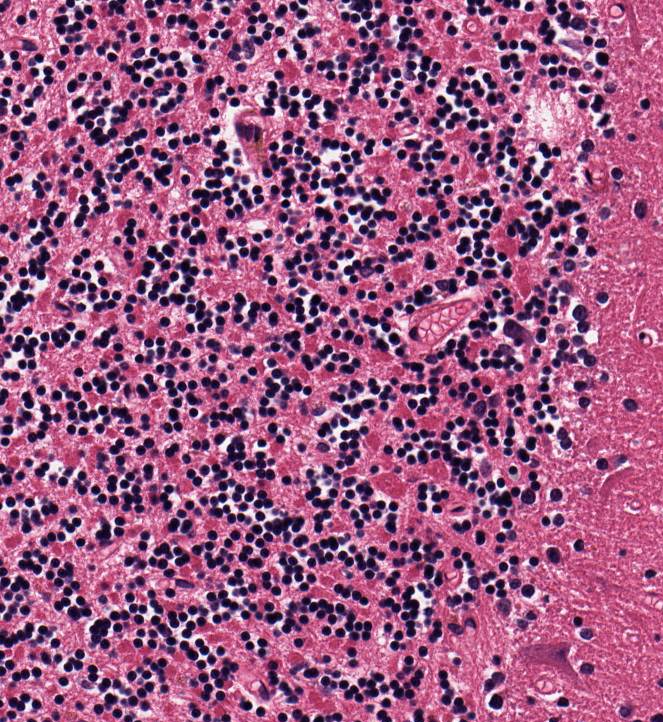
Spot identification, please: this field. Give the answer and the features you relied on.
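Mostly you're looking at the granular layer of the cerebellum, which fills the left and centre. Its small round nuclei are crowded together, very dark, with hardly any cytoplasm showing.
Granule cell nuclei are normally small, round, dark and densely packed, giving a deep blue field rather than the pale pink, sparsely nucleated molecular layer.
Scattered between the clusters are small irregular pink patches with no nuclei.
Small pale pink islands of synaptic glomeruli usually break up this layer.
Down the right edge runs a pale, finely fibrillar pink zone with only scattered nuclei.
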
